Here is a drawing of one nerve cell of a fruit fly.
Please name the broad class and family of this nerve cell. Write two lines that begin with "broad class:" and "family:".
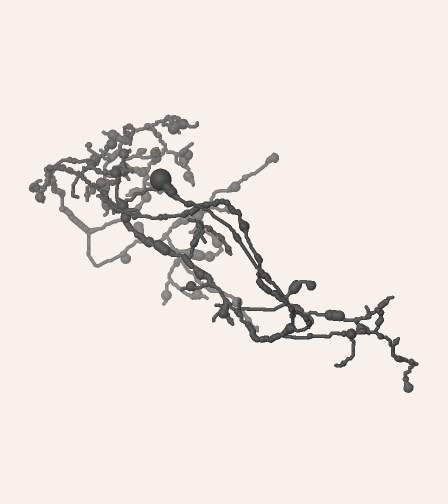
broad class: central-brain intrinsic neuron
family: hemilineage LHd2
